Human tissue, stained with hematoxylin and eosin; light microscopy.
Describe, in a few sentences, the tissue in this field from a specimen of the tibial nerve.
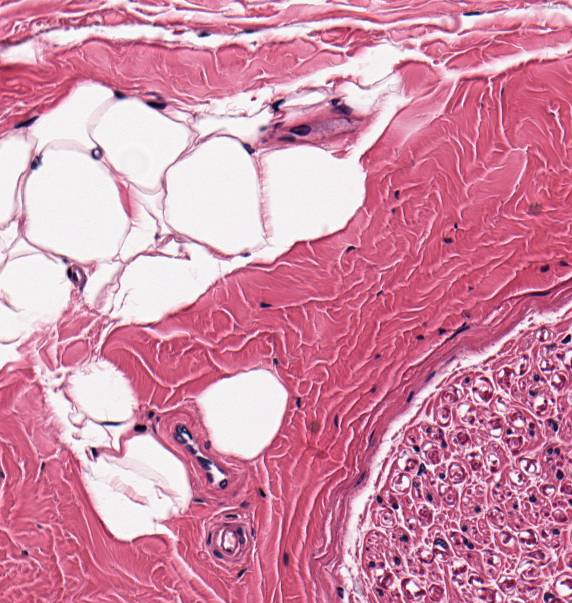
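Most of this field is dense pink connective tissue, with fat at upper left and a rounded cellular bundle at lower right. The adipocytes show as large, empty white polygonal spaces divided by thin pink walls. Thick, wavy, deeply eosinophilic collagen bundles hold sparse, dark, spindle-shaped fibroblast nuclei.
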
